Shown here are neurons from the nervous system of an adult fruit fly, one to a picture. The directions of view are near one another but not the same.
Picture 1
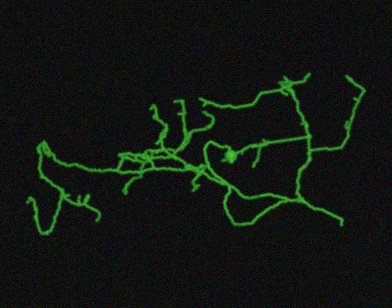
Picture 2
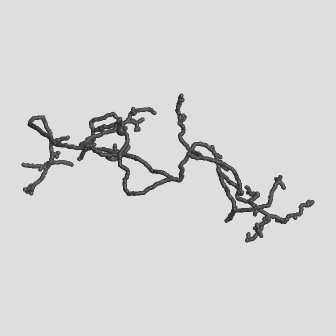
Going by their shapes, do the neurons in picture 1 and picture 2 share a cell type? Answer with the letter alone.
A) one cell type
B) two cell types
A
